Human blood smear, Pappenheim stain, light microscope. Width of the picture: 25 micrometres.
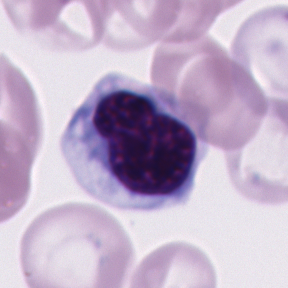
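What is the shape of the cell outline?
Irregular and somewhat angular rather than smoothly round, and the cell measures about 13 by 11 micrometres.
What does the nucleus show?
A notch on its upper side partly divides it into lobes, and the chromatin is dark purple and coarsely clumped.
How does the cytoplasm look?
Pale greyish blue, forming its widest rim on the left side.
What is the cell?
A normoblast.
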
